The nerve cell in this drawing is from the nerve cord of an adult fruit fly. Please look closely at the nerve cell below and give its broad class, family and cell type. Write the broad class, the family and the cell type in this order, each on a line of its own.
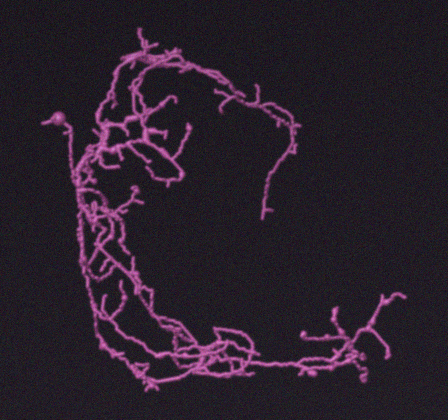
nerve-cord intrinsic neuron
hemilineage 16B
IN16B086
